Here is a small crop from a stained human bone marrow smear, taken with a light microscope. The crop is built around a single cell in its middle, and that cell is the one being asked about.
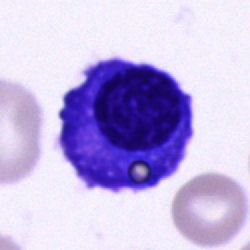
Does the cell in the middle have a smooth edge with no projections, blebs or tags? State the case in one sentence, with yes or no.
No, this cell has a rough edge, ragged or bearing projections, blebs or tags.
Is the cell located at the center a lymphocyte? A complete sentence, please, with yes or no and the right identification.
No, at the middle of the crop is a plasma cell, not a lymphocyte.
